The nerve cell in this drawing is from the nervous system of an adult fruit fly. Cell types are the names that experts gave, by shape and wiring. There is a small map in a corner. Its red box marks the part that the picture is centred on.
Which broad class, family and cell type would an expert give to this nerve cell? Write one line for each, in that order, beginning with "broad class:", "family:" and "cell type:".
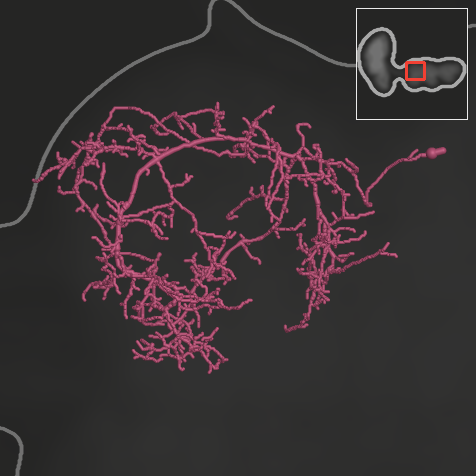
broad class: nerve-cord intrinsic neuron
family: hemilineage 03A
cell type: IN03A017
